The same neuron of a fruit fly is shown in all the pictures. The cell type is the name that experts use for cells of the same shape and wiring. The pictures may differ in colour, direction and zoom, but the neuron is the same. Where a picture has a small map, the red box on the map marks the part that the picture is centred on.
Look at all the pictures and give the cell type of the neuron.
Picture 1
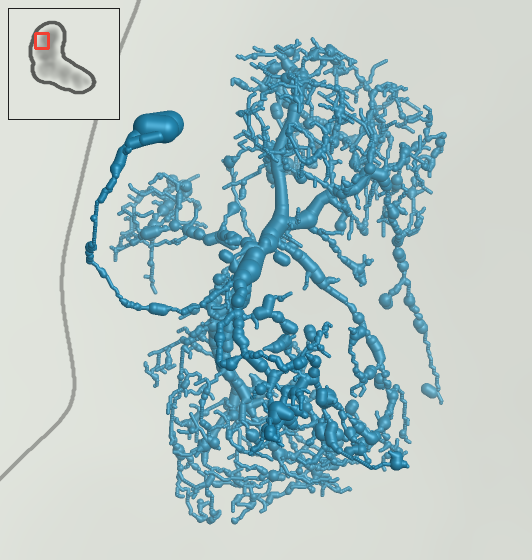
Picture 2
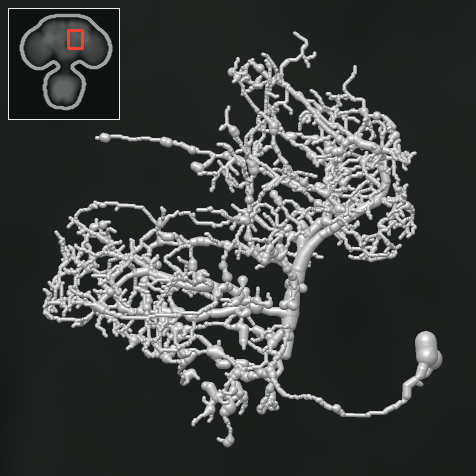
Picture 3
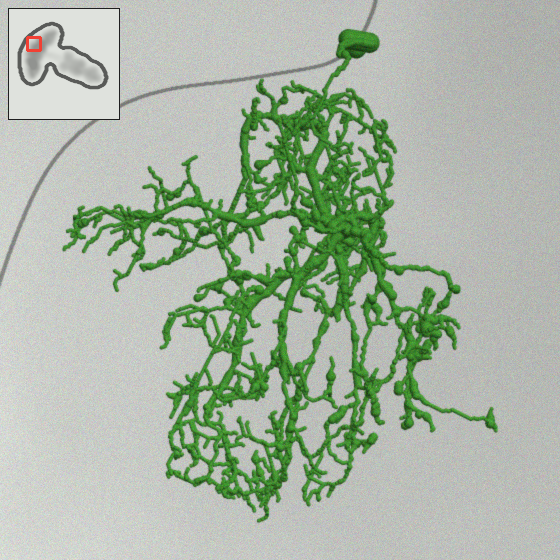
vLN25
